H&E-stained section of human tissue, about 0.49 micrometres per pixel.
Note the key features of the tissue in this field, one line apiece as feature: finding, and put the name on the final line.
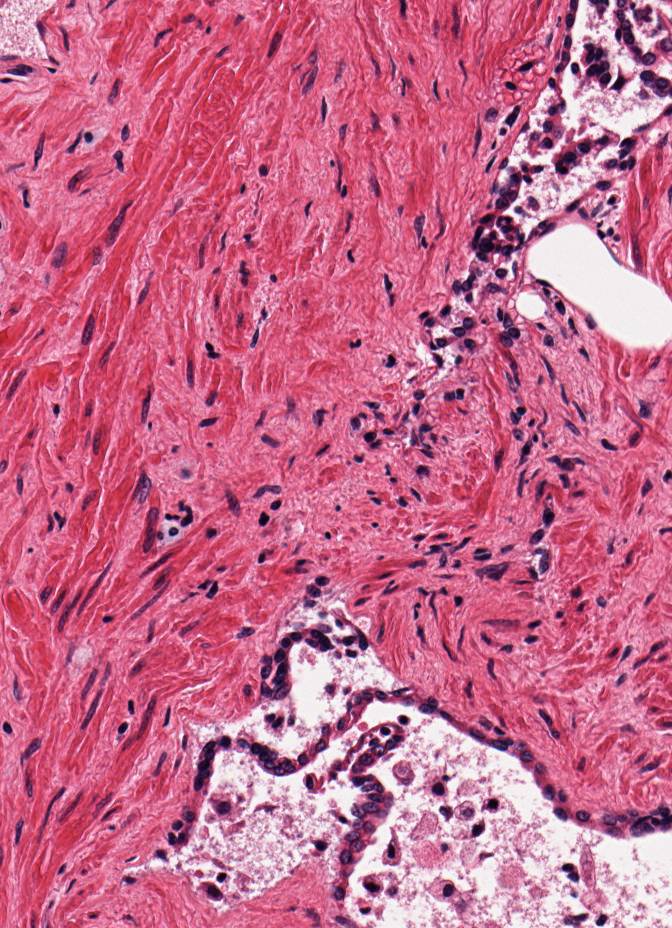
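Smooth muscle nuclei: elongated and spindle-shaped.
Lumen: in the lower part, lined by a single layer of epithelial cells with dark nuclei.
Epithelial lining: at the bottom, thin folds projecting into the lumen.
Upper right: small spaces lined by cells with dark crowded nuclei, beside an empty white space.
Name: prostate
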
